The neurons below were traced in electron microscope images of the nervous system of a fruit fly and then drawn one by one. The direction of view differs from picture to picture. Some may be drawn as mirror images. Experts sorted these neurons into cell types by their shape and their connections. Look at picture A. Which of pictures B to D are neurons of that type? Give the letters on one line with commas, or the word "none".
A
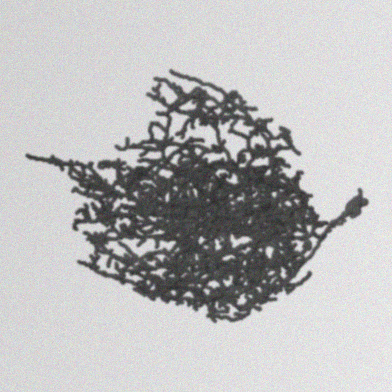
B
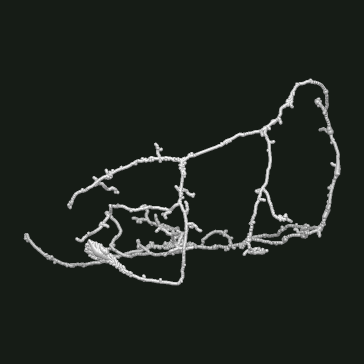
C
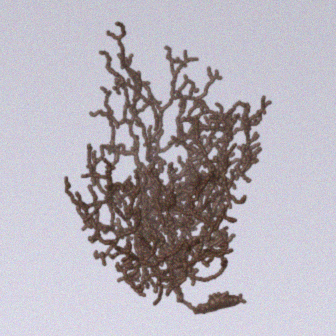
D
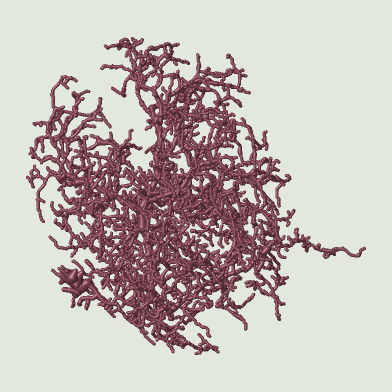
C, D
